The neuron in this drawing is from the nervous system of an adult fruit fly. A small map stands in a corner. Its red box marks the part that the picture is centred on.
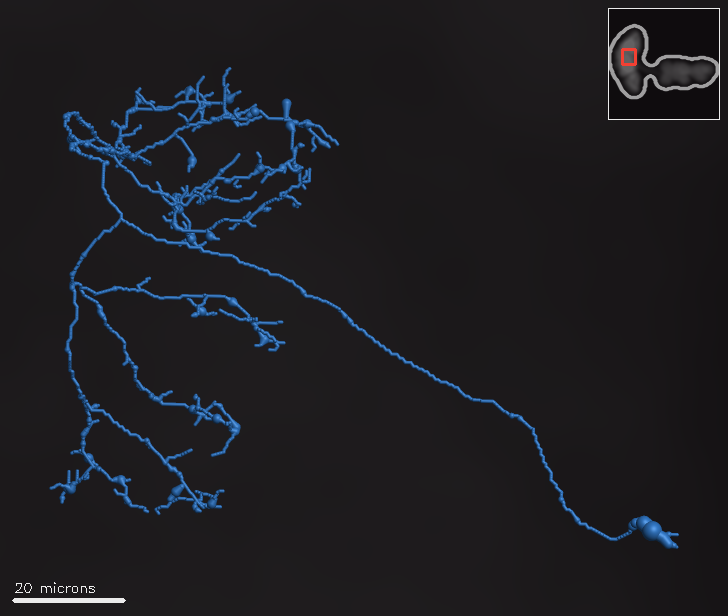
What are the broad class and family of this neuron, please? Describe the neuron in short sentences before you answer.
It is in the brain and does not reach the nerve cord. From left to right in the picture it spans about 110 microns. The picture shows dozens of branch ends. Its broad class is central-brain intrinsic neuron. The family is hemilineage DM6_dorso_medial.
